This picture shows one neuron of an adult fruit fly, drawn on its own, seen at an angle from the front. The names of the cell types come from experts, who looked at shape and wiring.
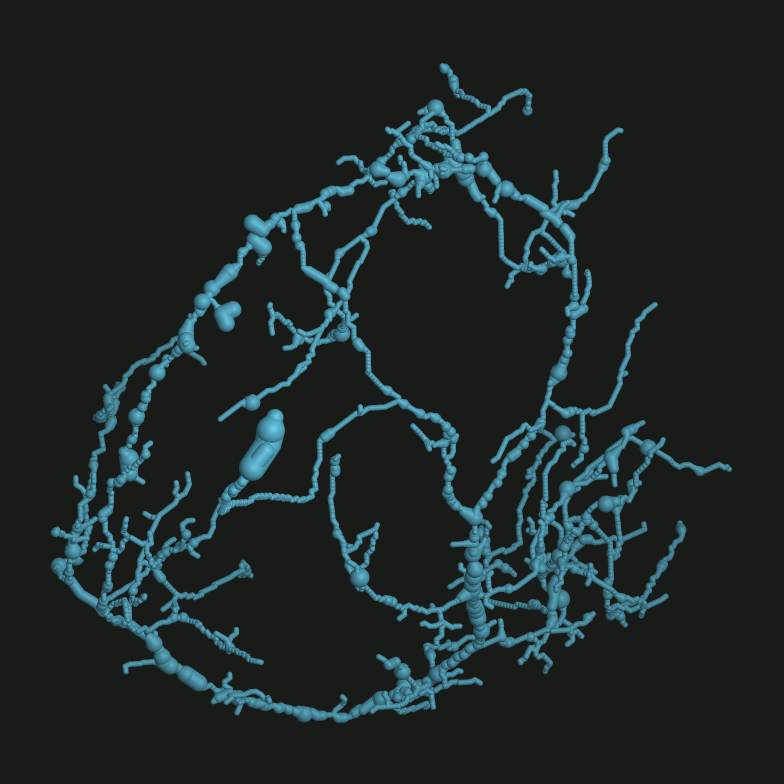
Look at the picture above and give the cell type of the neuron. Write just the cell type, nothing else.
IN16B075_g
